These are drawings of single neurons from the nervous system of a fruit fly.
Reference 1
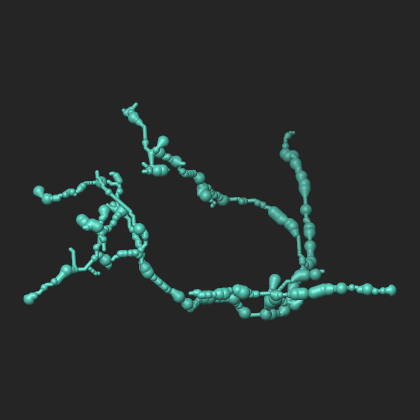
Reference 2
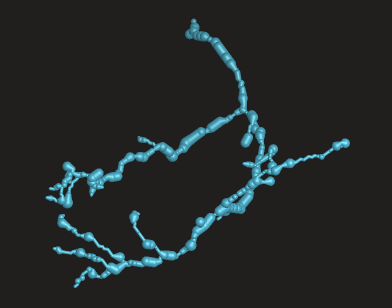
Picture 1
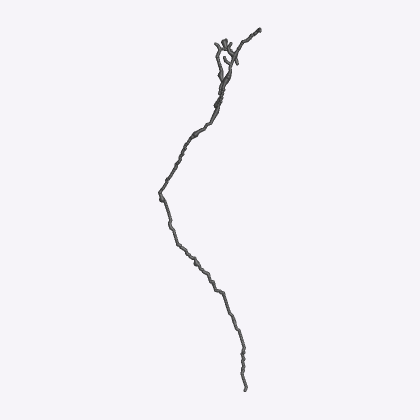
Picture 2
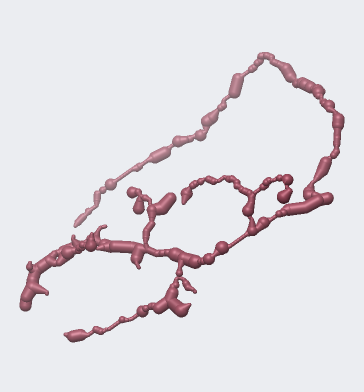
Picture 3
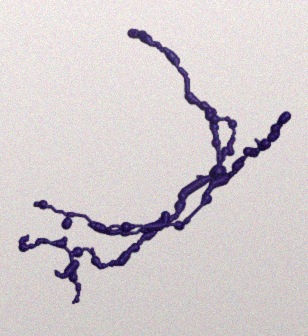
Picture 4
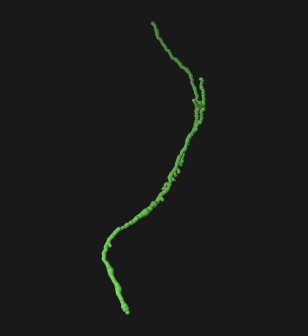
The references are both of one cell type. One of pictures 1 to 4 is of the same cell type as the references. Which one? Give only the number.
3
